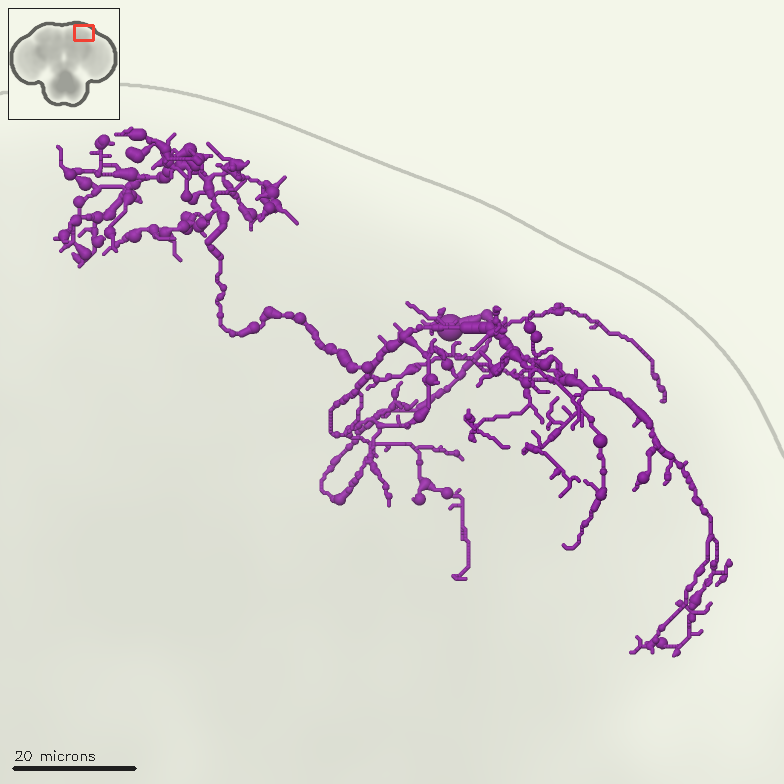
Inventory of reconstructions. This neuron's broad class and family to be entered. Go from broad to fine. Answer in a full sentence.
A central-brain intrinsic neuron of hemilineage LHp2.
